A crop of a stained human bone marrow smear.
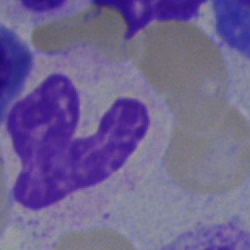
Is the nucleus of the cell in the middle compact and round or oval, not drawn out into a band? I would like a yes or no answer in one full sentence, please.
No, the nucleus takes the form of a curved band with no separate lobes.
